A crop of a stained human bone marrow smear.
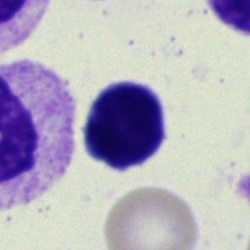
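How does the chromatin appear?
Dense, staining a very dark blue-purple.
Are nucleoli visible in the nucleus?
No nucleoli are visible.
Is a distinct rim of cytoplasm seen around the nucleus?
No distinct rim can be seen.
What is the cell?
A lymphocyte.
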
